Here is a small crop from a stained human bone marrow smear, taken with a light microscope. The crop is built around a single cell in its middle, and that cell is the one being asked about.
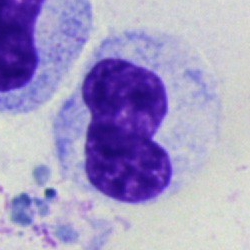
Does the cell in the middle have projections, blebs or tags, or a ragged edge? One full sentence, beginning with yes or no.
No, smooth rather than rough is the outline of this cell.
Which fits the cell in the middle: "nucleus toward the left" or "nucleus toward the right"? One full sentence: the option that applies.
The nucleus of this cell lies toward the left.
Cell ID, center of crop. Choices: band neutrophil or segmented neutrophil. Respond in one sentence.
In short, the cell at the center is a band neutrophil.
